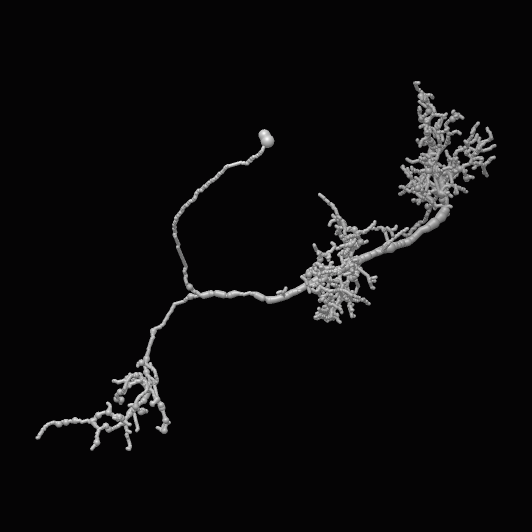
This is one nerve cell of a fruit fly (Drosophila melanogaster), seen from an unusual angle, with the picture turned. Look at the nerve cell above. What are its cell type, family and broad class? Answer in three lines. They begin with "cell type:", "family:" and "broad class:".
cell type: LPLC2
family: hemilineage VPNd1
broad class: visual projection neuron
